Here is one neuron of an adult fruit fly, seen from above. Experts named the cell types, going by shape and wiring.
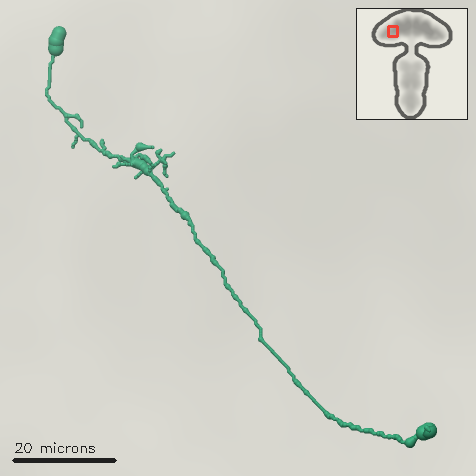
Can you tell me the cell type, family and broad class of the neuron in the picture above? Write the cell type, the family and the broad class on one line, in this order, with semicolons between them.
Tm9; Tm; optic-lobe intrinsic neuron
